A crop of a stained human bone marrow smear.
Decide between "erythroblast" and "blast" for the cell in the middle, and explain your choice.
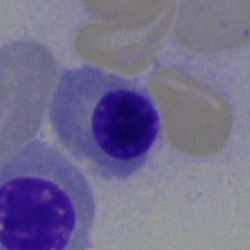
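The cell is an erythroblast.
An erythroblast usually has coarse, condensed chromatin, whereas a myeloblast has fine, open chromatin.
Here the chromatin is dark and dense, with only a few small pale spots, which places it with the erythroblast rather than the blast. The nucleus sits off-centre toward the right, and the pale blue cytoplasm is widest on its left.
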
